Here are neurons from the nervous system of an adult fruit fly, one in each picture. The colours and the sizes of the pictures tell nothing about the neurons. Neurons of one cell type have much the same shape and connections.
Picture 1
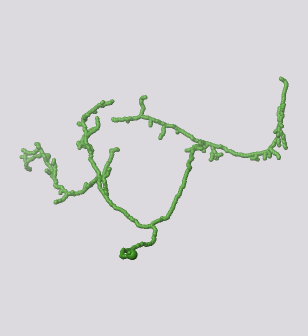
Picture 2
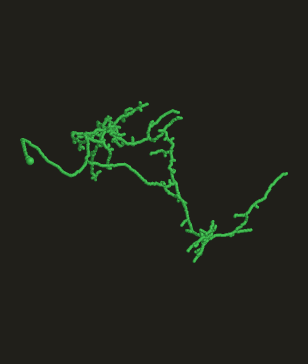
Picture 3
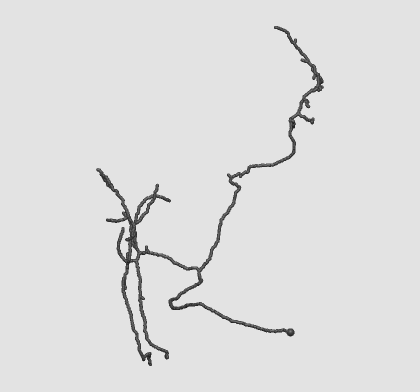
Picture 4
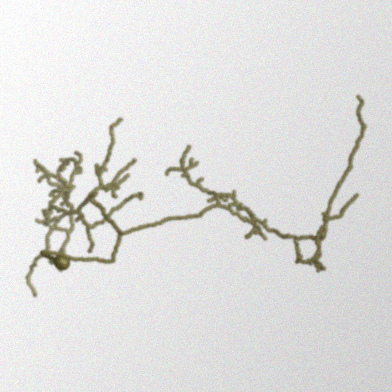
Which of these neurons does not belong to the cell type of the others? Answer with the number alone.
3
